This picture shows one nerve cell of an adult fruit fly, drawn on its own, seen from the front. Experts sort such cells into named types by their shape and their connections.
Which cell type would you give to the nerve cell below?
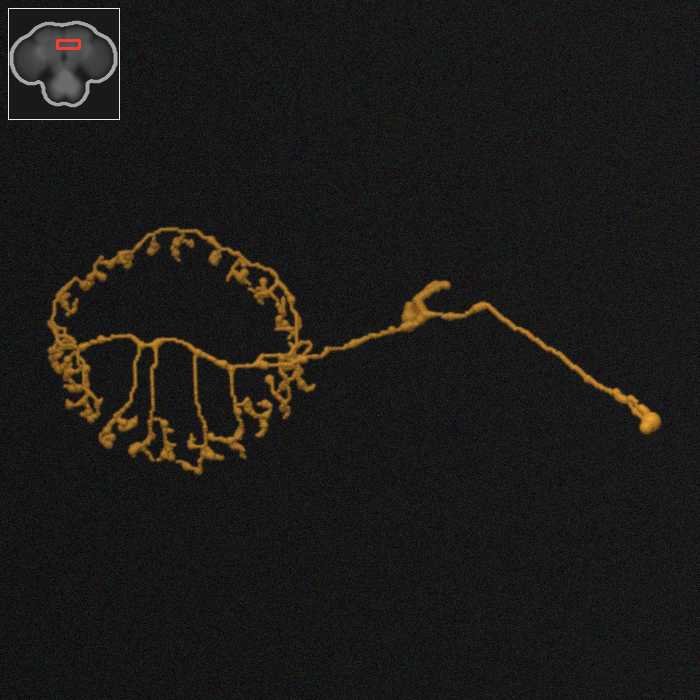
ER2_c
